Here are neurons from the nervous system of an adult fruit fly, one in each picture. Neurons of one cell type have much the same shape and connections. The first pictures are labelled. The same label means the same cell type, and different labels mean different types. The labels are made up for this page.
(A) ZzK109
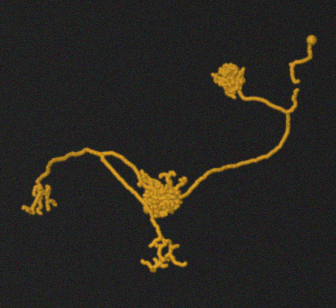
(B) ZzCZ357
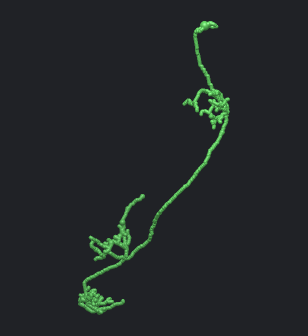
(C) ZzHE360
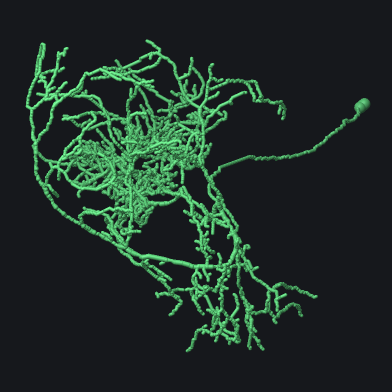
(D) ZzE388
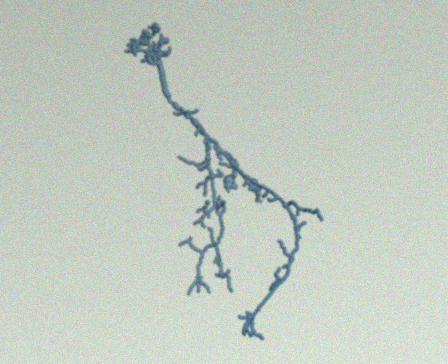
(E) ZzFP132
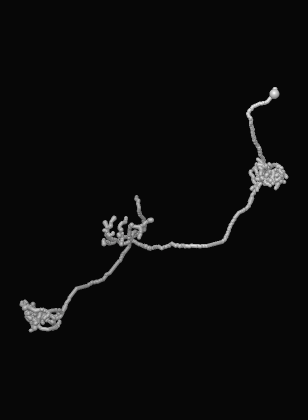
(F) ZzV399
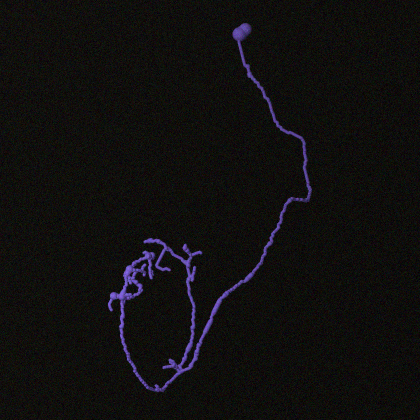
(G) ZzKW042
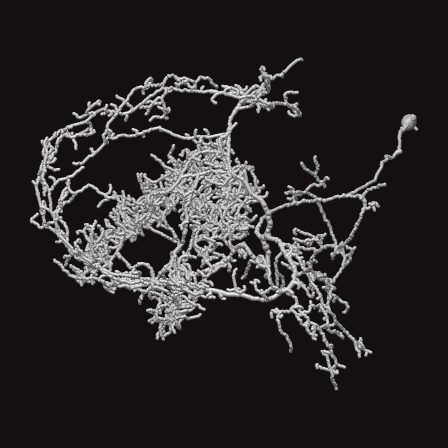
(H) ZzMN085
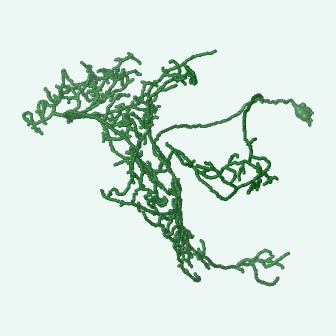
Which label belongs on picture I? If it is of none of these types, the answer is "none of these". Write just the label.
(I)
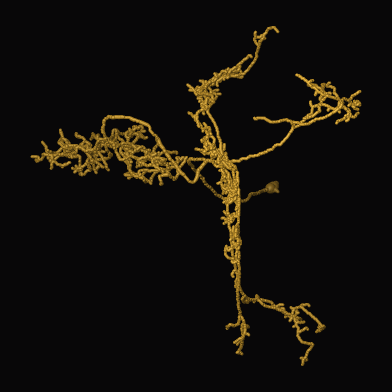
ZzMN085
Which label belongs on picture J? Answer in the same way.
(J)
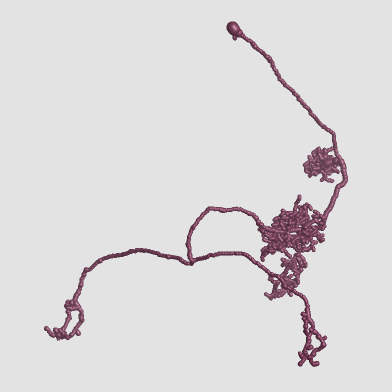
ZzK109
